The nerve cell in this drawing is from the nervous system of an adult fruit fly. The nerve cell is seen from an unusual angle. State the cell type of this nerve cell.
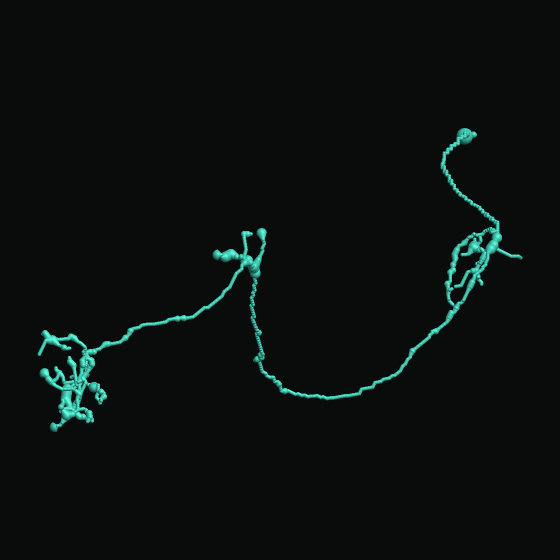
PFNp_c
